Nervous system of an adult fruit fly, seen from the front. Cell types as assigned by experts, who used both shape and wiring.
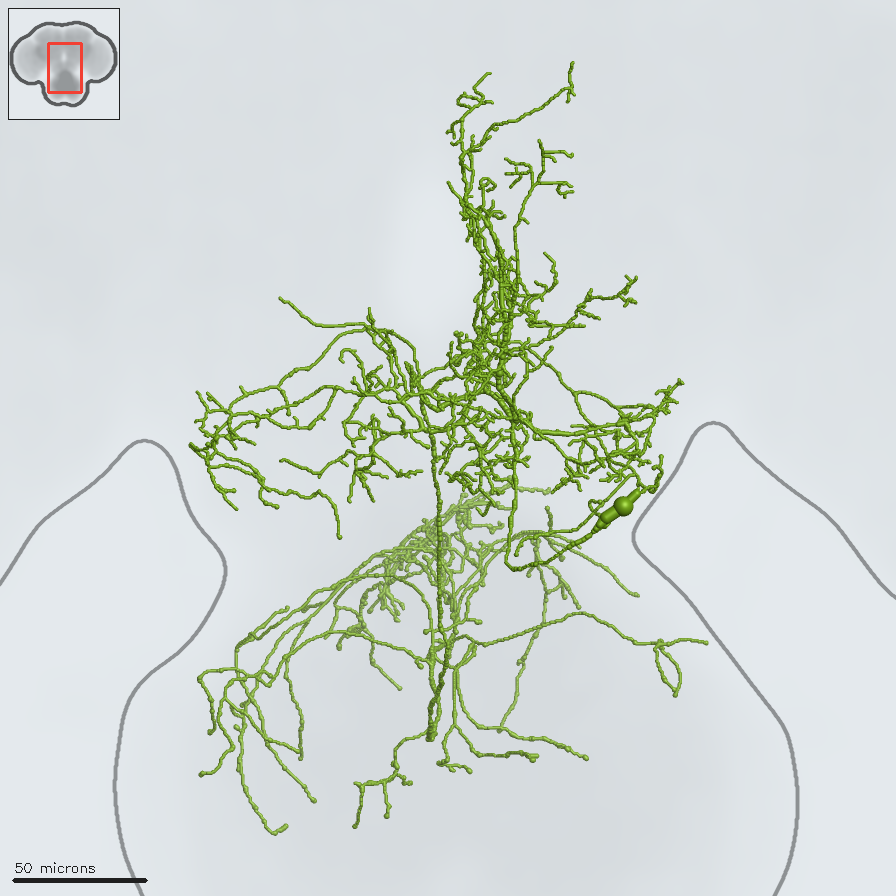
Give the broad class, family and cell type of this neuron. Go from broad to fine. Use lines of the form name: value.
broad class: descending neuron
family: hemilineage MX3
cell type: DNge136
